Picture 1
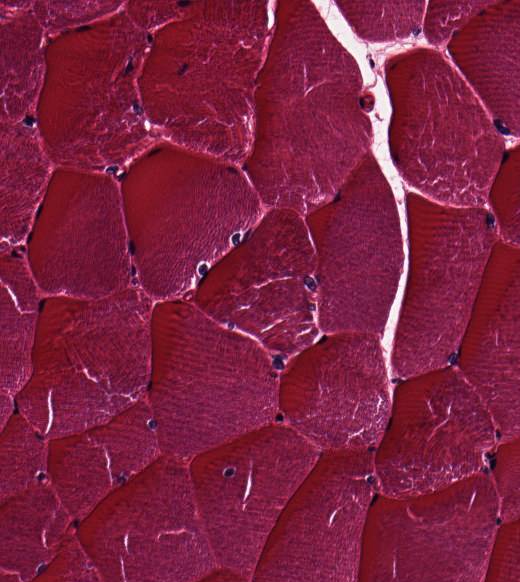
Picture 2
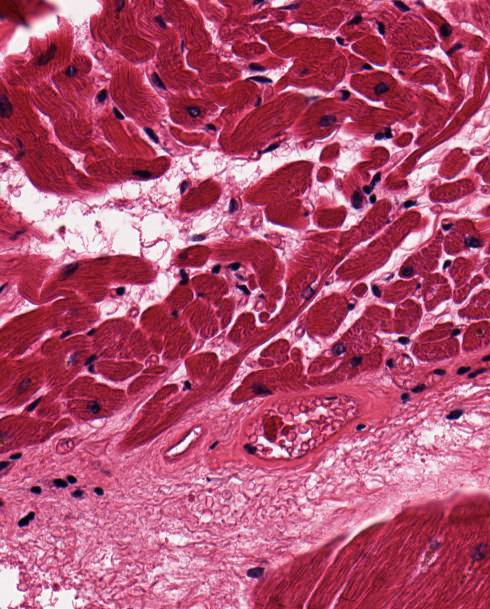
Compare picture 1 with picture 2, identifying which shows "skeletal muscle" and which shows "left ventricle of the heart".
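Let's start with the answer: picture 1 is skeletal muscle, and picture 2 is the left ventricle of the heart. Look first at where the nuclei sit in picture 1: they are dark and flattened, at the edges of the fibres rather than in their centres.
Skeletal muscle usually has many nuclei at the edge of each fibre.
The fibres there are of broadly similar size and shape, and you'll find no fat cells between them. Now picture 2: muscle fills the upper two-thirds, with a pale band of loose connective tissue crossing the lower part. These fibres are cut in mixed planes, lengthwise at the upper left and across in the centre and right, and their cytoplasm is deeply eosinophilic. Notice that several of the lengthwise fibres branch.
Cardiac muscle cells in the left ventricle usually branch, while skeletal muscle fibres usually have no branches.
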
